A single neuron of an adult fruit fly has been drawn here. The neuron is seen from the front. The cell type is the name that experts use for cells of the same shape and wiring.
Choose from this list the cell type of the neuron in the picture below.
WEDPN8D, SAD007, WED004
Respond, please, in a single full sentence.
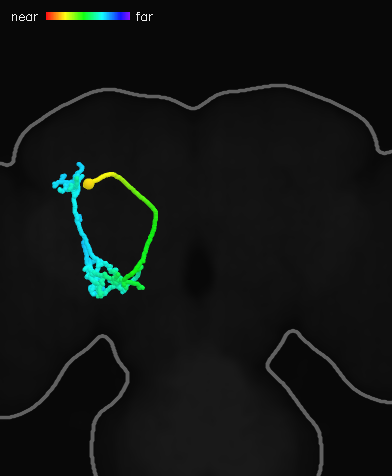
As for cell type, this neuron is WEDPN8D.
